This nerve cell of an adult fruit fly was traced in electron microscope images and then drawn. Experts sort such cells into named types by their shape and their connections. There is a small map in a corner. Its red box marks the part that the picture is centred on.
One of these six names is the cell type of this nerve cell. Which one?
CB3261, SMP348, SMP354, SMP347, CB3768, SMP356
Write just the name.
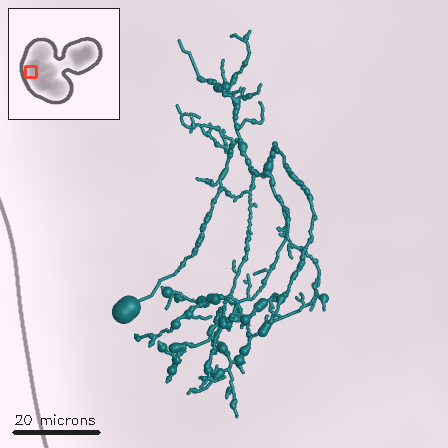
SMP356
